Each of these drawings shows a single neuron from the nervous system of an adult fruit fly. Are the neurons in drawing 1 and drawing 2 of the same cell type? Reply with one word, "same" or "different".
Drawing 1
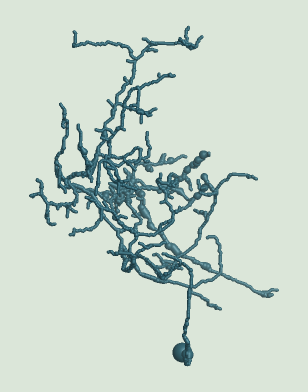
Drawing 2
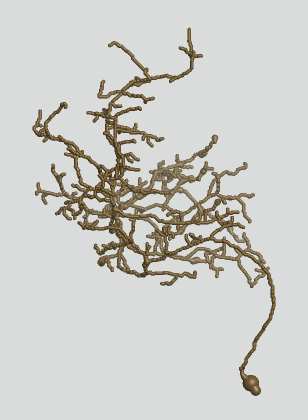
same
